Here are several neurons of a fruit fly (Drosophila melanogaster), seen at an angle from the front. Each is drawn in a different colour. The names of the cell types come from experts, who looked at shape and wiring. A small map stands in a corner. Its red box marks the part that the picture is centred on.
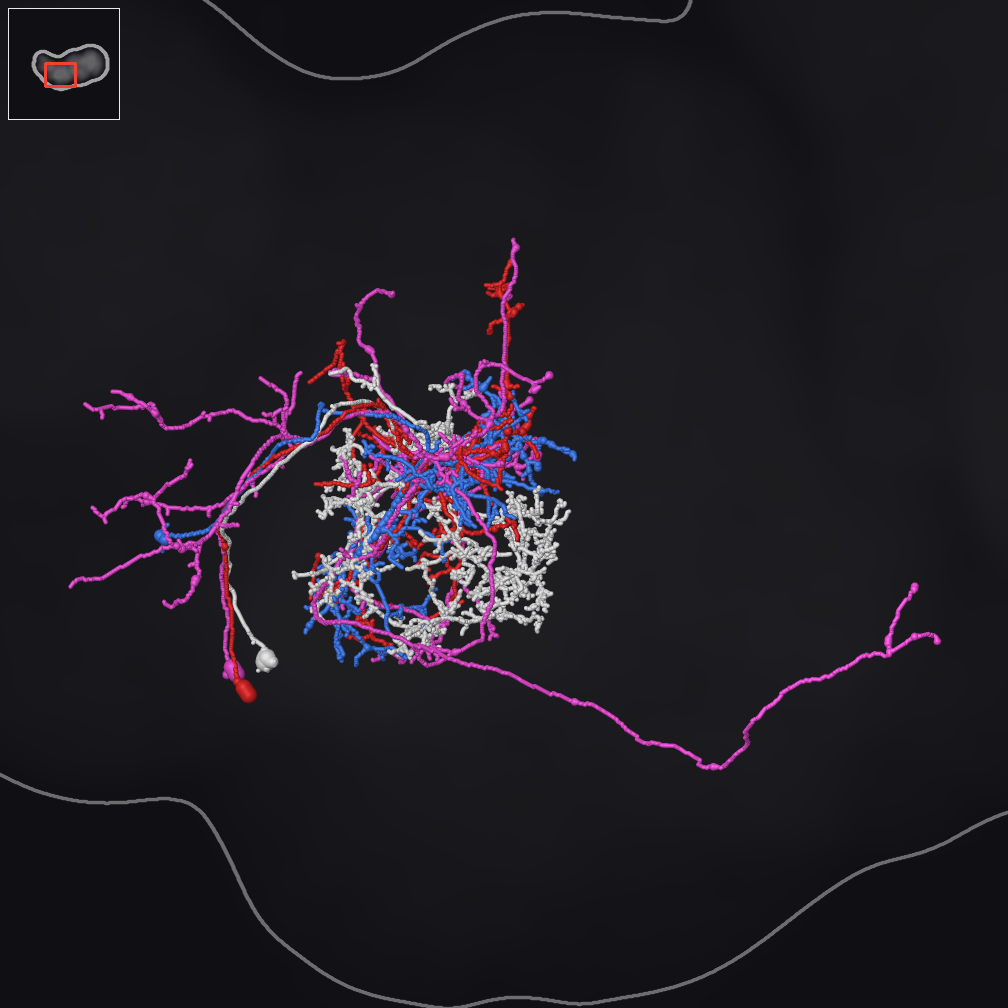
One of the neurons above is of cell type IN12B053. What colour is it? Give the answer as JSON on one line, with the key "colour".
{"colour": "red"}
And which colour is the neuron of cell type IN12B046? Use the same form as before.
{"colour": "magenta"}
